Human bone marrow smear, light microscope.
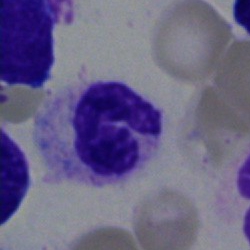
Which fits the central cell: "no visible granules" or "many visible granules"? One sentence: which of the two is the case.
What is seen in the cytoplasm of this cell is many granules.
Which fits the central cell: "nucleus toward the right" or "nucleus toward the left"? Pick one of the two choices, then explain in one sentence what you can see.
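Nucleus toward the right. The cytoplasm is pale pinkish-lilac and wider on the left side of the nucleus than on the right.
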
